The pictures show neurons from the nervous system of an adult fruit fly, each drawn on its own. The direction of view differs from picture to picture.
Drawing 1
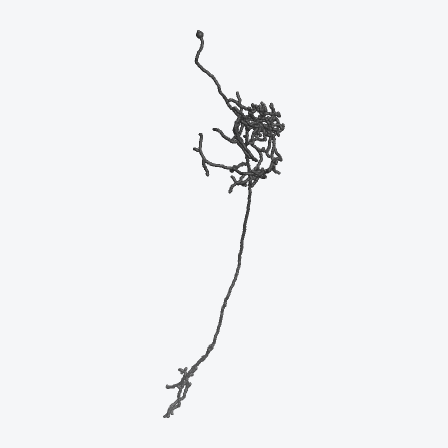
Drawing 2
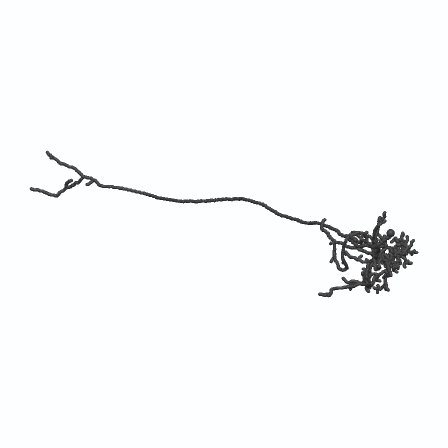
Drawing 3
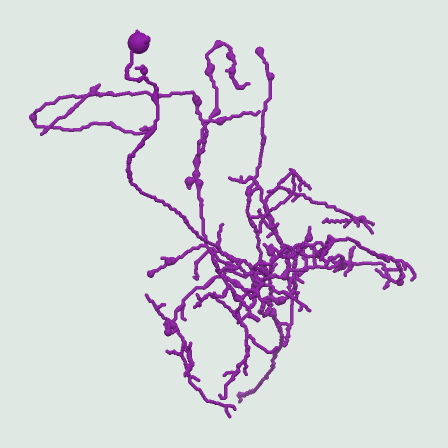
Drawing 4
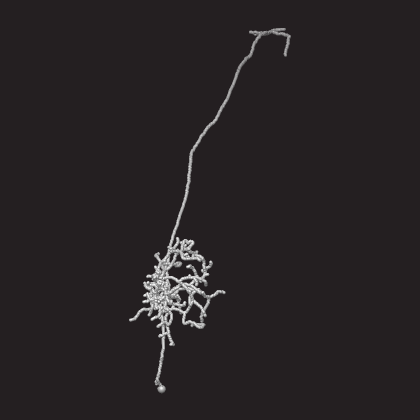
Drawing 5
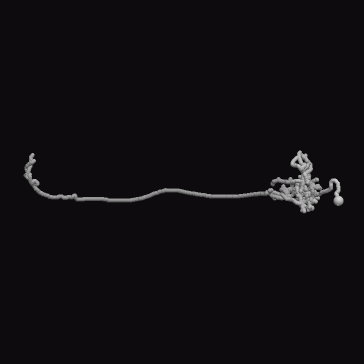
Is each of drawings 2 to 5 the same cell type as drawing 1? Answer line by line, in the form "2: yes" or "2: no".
2: yes
3: no
4: yes
5: no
